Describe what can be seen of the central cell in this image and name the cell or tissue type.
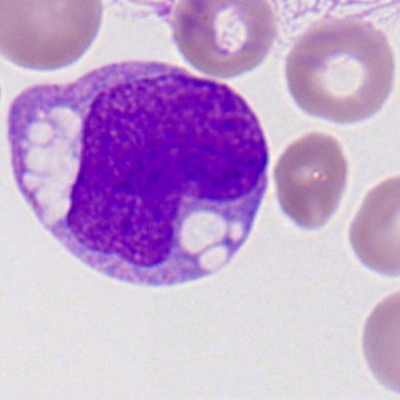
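Start with the outline: smooth, roughly rounded, no surface projections. The large, folded nucleus has a deep notch at its lower right. Many clear, colourless vacuoles sit on the left and lower right of the cytoplasm; no coarse or brightly coloured granules. This is a monocyte.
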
